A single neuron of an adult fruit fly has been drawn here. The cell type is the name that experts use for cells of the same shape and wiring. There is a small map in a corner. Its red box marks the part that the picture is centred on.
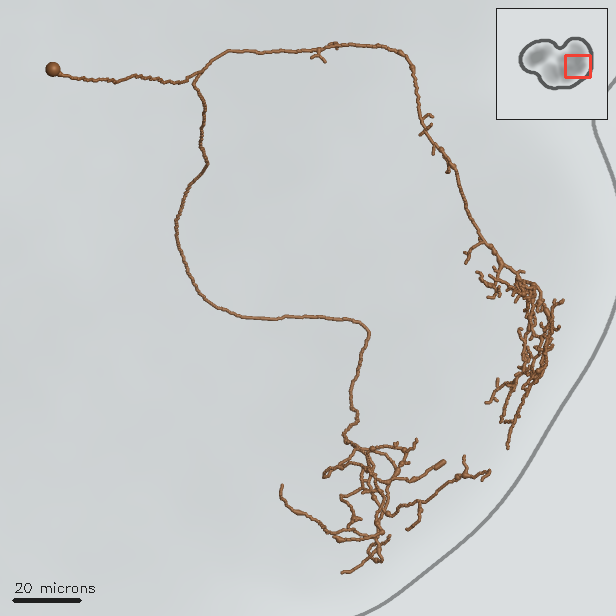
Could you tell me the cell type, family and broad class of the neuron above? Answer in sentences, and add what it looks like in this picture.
It is of cell type SLP450. Its family is hemilineage VLPl&p1_posterior. Its broad class is central-brain intrinsic neuron. Its cell body lies at the upper left of the picture. By the scale bar it is about 160 microns tall in this view. Dozens of branch ends can be seen.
